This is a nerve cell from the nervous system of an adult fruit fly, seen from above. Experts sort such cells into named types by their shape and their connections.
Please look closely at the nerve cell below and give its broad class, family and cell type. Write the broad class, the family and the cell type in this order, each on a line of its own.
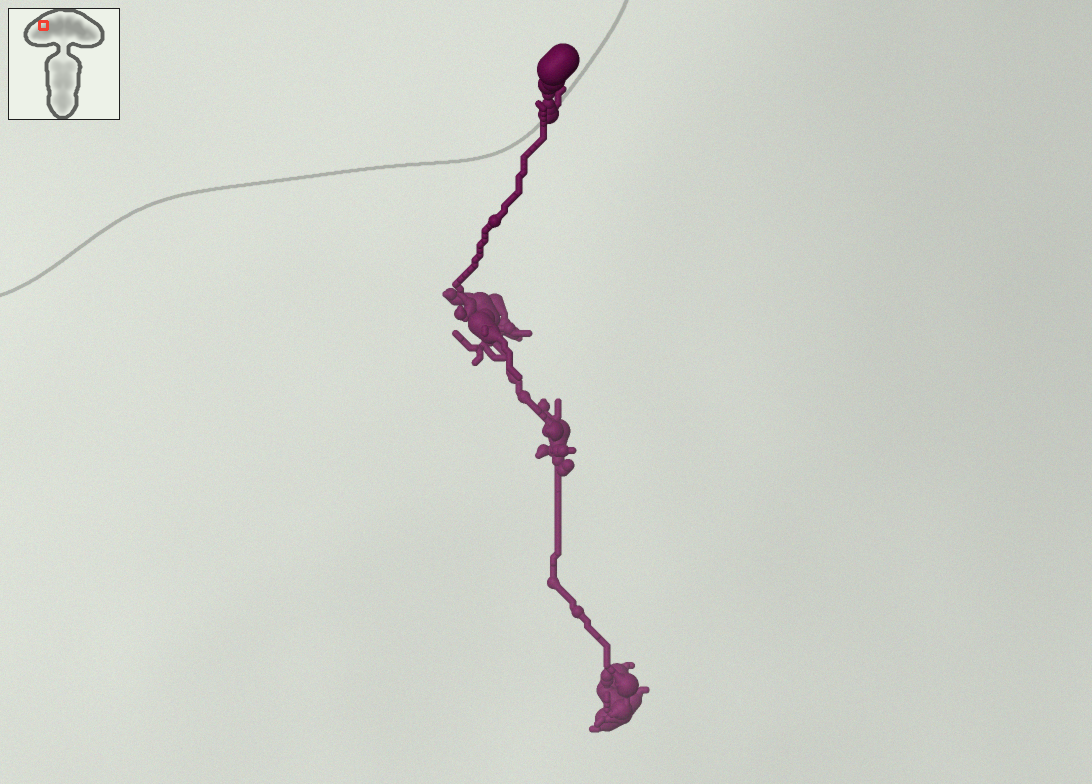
optic-lobe intrinsic neuron
Mi
Mi1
